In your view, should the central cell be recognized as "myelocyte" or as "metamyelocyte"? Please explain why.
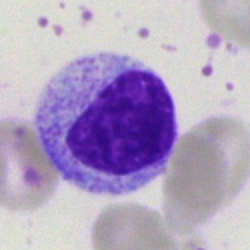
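This is a myelocyte.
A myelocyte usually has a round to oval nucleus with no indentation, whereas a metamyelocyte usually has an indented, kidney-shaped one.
Here the nucleus sits off-centre toward the right side of a cell whose outline is round with a smooth margin. The cytoplasm is pale blue and holds many fine purple granules.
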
